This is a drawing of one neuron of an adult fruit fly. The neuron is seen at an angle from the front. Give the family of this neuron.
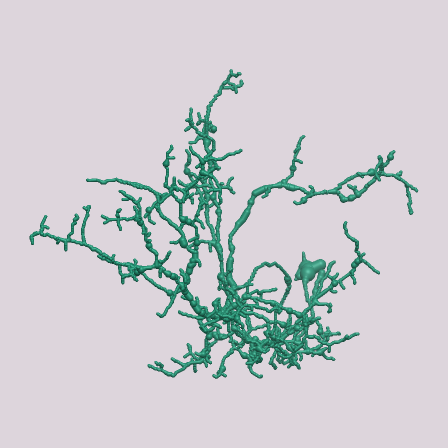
hemilineage 13A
